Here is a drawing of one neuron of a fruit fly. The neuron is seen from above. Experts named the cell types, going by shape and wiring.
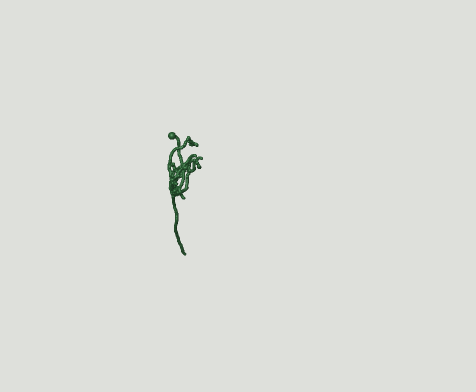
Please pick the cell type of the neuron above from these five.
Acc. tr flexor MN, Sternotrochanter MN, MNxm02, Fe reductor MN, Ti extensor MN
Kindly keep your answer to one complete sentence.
Belonging to the cell type Fe reductor MN is this neuron.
